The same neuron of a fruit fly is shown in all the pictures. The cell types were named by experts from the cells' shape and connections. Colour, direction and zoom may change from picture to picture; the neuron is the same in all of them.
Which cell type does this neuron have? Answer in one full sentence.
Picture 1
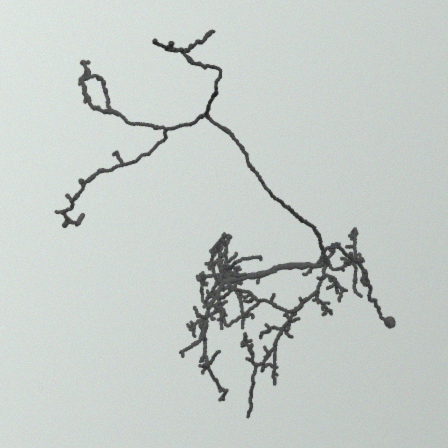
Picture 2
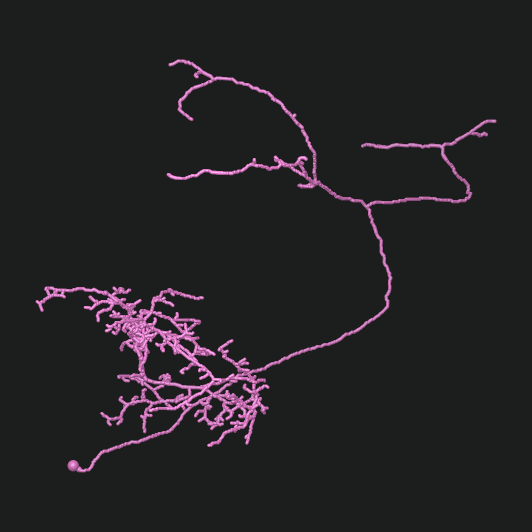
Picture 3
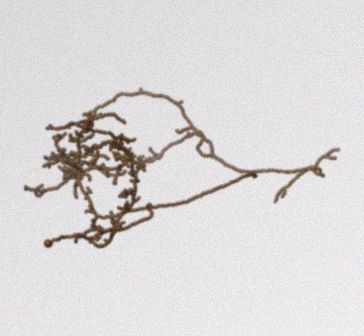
Among cell types, the one for this neuron is IN08B065.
